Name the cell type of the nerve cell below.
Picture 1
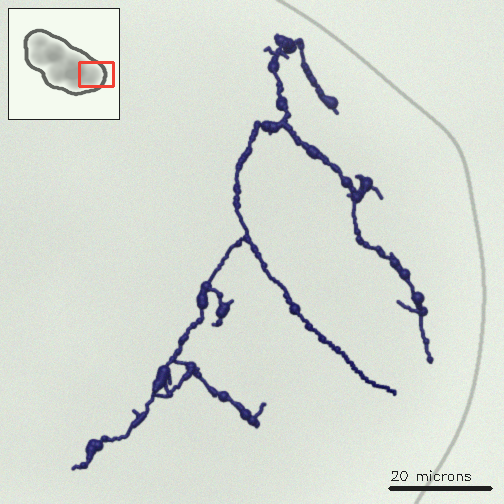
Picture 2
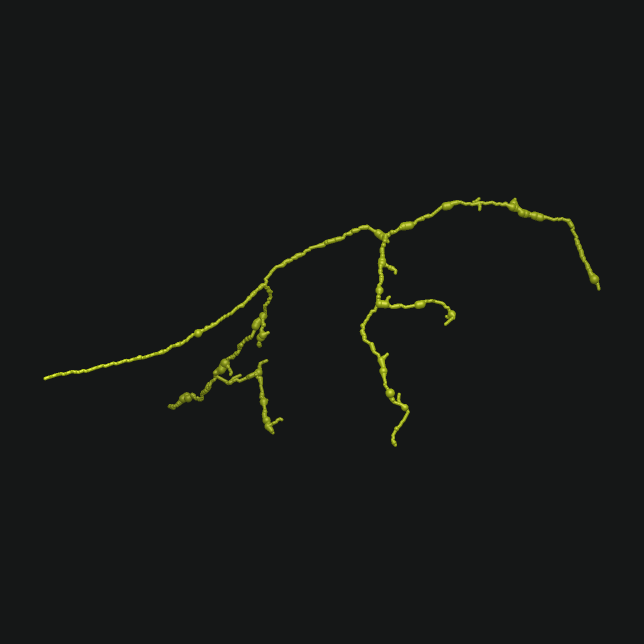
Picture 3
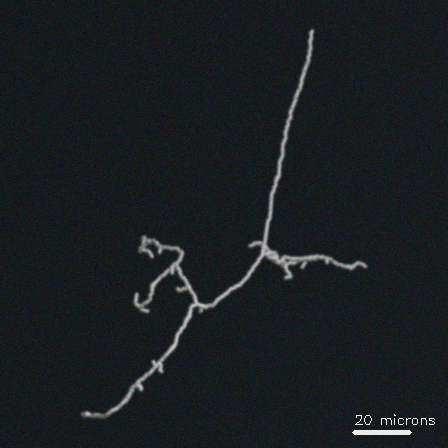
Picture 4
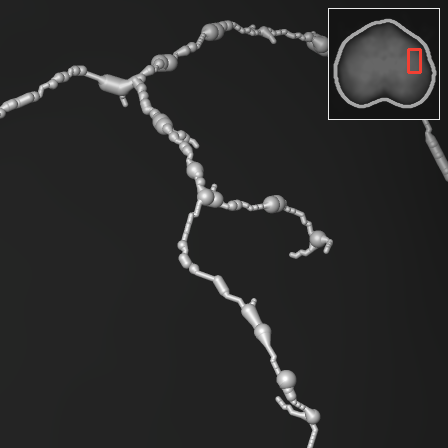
DNge019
